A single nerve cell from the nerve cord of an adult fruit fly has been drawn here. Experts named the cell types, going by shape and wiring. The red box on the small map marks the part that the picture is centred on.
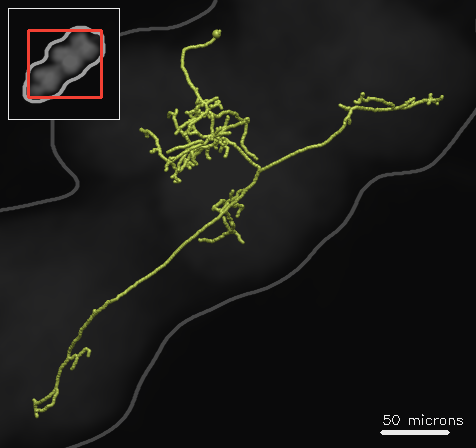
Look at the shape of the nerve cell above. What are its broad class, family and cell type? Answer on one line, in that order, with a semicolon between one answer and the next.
nerve-cord intrinsic neuron; hemilineage 07B; IN07B065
